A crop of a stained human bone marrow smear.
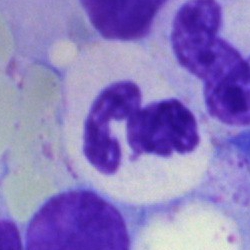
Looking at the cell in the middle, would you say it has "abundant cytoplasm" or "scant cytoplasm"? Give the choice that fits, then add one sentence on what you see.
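Abundant cytoplasm. The cytoplasm is abundant and very pale, almost colourless.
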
